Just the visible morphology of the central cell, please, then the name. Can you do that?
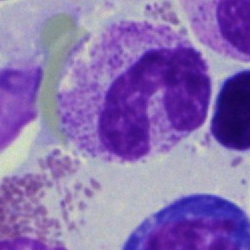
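The nucleus is bent into a horseshoe shape with a deep indentation and lies toward the right side of the cell. Its chromatin is dark purple and condensed. The cytoplasm is plentiful and pale pinkish-lilac. The cell is a band neutrophil.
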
